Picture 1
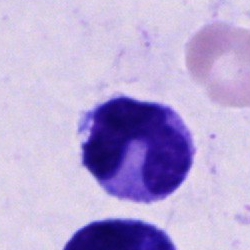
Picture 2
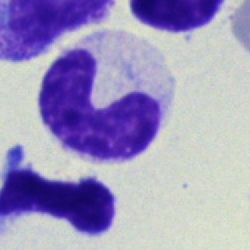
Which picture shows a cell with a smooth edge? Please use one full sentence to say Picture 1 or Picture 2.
The cell in Picture 2 has a smooth outline.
